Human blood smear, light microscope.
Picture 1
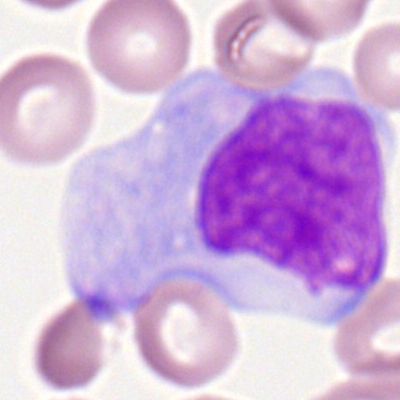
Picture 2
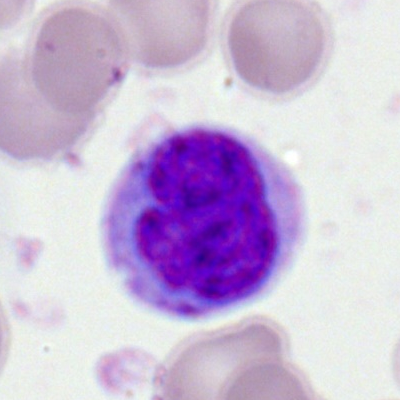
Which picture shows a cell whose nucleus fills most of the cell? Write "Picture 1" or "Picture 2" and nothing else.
Picture 2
